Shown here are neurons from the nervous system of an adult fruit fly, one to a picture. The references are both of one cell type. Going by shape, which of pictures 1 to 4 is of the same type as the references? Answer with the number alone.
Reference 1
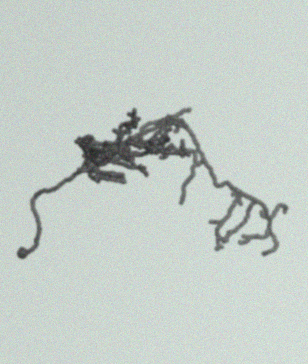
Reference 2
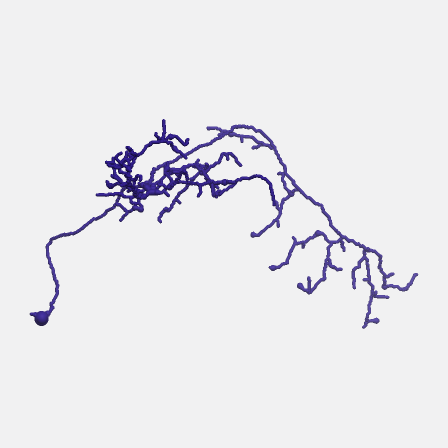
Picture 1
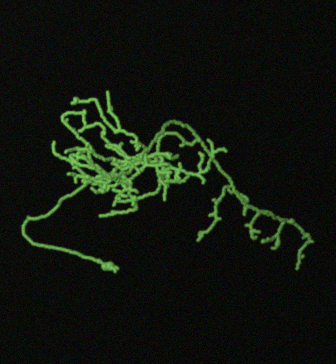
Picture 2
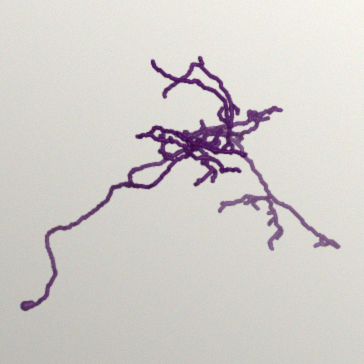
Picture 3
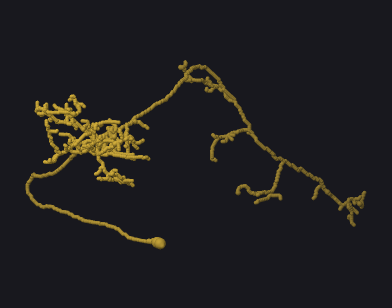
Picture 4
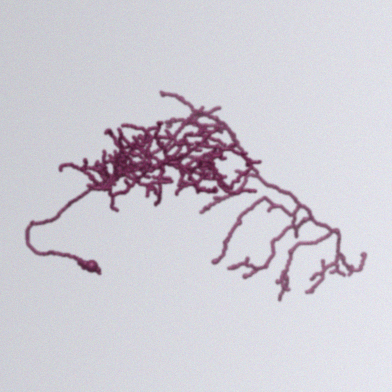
4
